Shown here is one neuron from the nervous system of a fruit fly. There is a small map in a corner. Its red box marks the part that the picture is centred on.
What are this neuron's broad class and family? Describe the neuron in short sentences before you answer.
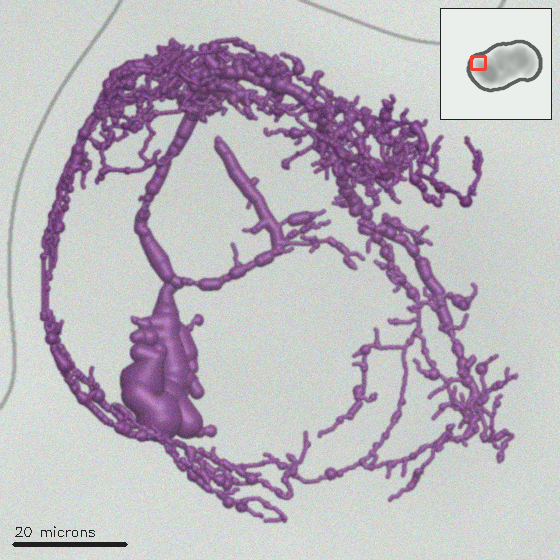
The cell body is at the lower left of the picture. By the scale bar it is about 85 microns tall in this view. More than a hundred branch ends can be seen. It is an efferent neuron of the nerve cord. The family is hemilineage 00B.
